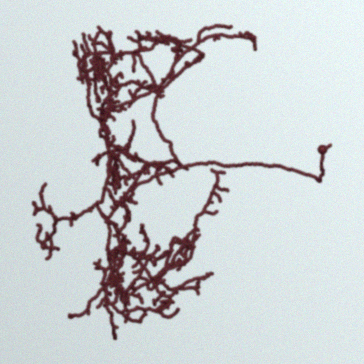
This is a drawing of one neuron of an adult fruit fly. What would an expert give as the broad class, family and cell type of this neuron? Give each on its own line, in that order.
central-brain intrinsic neuron
hemilineage SMPpv2_ventral
AVLP705m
